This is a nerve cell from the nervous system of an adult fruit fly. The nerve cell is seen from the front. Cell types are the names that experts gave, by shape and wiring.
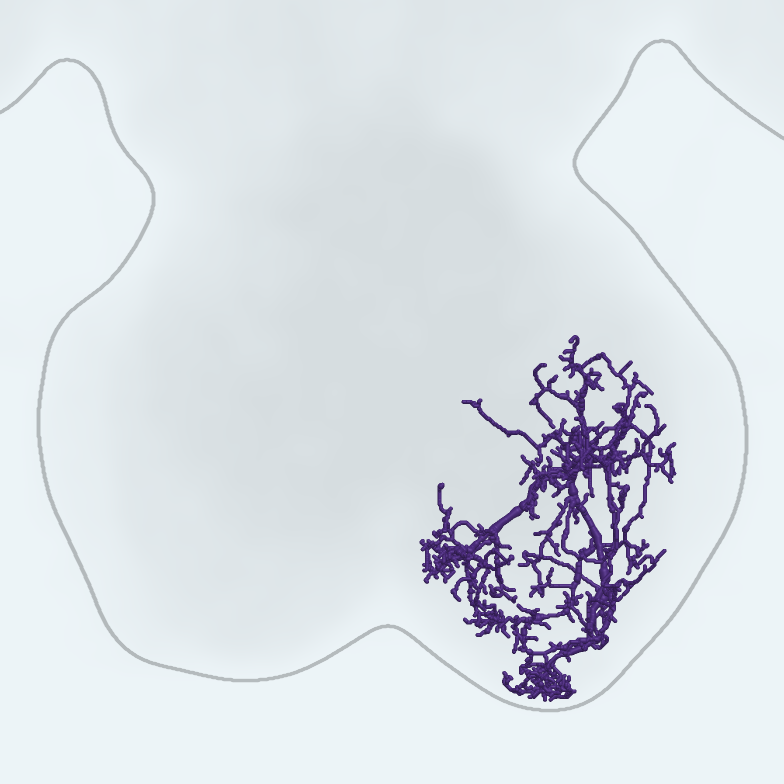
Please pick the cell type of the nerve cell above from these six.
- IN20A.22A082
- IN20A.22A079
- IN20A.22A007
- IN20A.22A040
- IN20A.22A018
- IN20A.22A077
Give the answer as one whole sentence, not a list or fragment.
By type, the nerve cell is IN20A.22A007.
